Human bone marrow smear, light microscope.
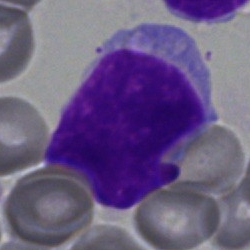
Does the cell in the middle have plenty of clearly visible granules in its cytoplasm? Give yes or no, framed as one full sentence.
No, visible granules are absent from the cytoplasm of this cell.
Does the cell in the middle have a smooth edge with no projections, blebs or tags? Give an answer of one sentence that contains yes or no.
No, ragged or frayed parts, projections, blebs or tags interrupt the cell's outline.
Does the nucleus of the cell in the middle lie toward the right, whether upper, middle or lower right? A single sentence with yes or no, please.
No, most of the cytoplasm lies to the right of the nucleus.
